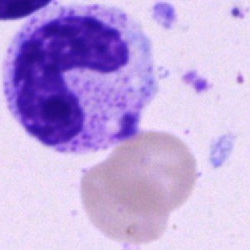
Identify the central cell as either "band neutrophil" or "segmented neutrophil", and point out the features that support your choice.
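It is a band neutrophil. Check one, the nucleus: a single curved C-shaped band with its open side facing right.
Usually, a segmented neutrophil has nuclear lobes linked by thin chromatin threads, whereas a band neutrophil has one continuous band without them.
The single band seen here therefore fits band neutrophil, not segmented neutrophil. Check two, the rest: a roughly round outline with a smooth edge, dark purple condensed chromatin, and fine purple granules scattered throughout the cytoplasm.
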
